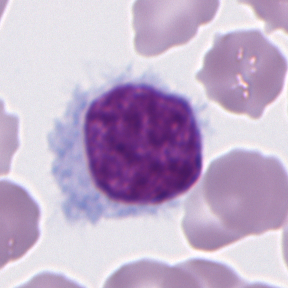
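Hairy cell with an outer border that is ragged and frayed rather than smooth. Fine hair-like projections extend from the cytoplasm around the margin of the cell. The nucleus shows neither lobes nor indentation. No vacuoles are present in the cytoplasm.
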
